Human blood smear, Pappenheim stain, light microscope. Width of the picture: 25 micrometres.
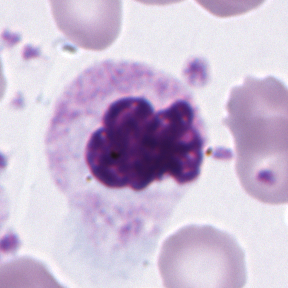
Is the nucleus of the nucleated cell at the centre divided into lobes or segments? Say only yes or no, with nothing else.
Yes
